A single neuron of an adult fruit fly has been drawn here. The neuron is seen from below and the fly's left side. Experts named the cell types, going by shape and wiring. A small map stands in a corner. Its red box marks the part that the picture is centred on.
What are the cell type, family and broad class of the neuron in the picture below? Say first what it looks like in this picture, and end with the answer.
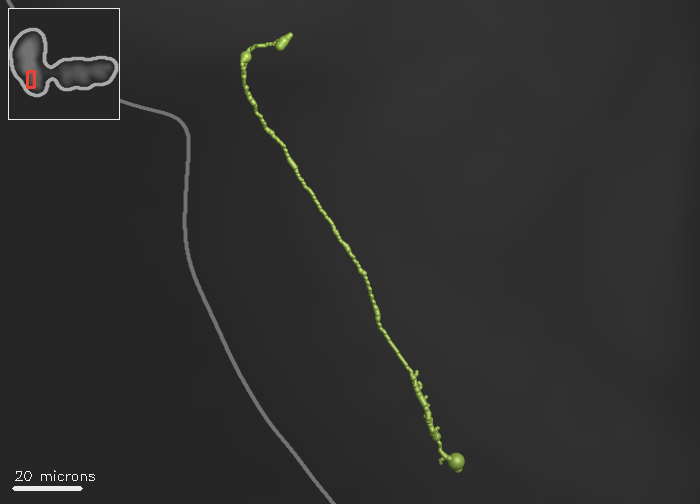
It lies in the brain. From top to bottom in the picture it spans about 130 microns. Its cell type is L1. The family is L. This is an optic-lobe intrinsic neuron.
